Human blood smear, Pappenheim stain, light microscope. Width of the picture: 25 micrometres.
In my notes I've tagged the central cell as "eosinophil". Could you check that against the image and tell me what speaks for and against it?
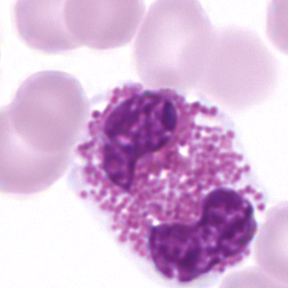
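Nucleus: two large dark purple masses, upper left and lower right. Chromatin in both: dense, coarsely clumped. Cytoplasm: crowded with round reddish-pink granules, all about one size, pale and nearly colourless between them. Left border indistinct, with loose granules scattered outward.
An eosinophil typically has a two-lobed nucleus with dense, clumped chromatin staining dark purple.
The two nuclear masses and their chromatin agree with that.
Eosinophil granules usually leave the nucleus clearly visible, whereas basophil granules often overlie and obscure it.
Here both nuclear masses and their chromatin can be made out.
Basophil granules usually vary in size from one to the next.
These are uniform, which speaks against basophil.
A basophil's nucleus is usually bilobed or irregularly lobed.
A two-part nucleus would therefore fit either cell. Verdict: eosinophil fits.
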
